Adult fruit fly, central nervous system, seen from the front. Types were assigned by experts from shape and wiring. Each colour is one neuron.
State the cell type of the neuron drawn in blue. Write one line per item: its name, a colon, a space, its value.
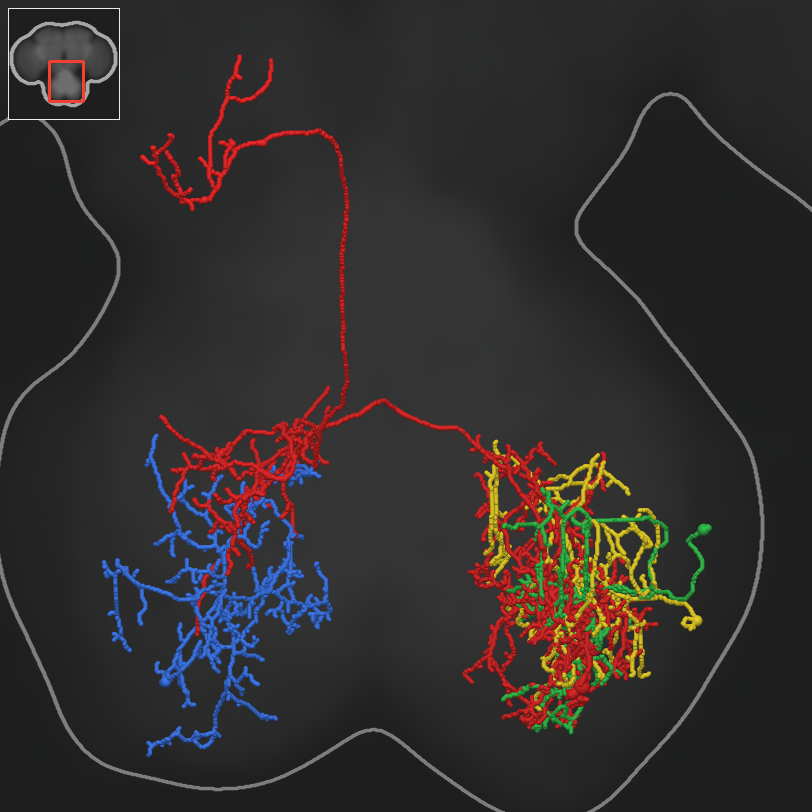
cell type: IN16B095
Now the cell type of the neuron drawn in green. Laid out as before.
cell type: IN16B125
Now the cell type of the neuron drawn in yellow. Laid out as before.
cell type: IN16B113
